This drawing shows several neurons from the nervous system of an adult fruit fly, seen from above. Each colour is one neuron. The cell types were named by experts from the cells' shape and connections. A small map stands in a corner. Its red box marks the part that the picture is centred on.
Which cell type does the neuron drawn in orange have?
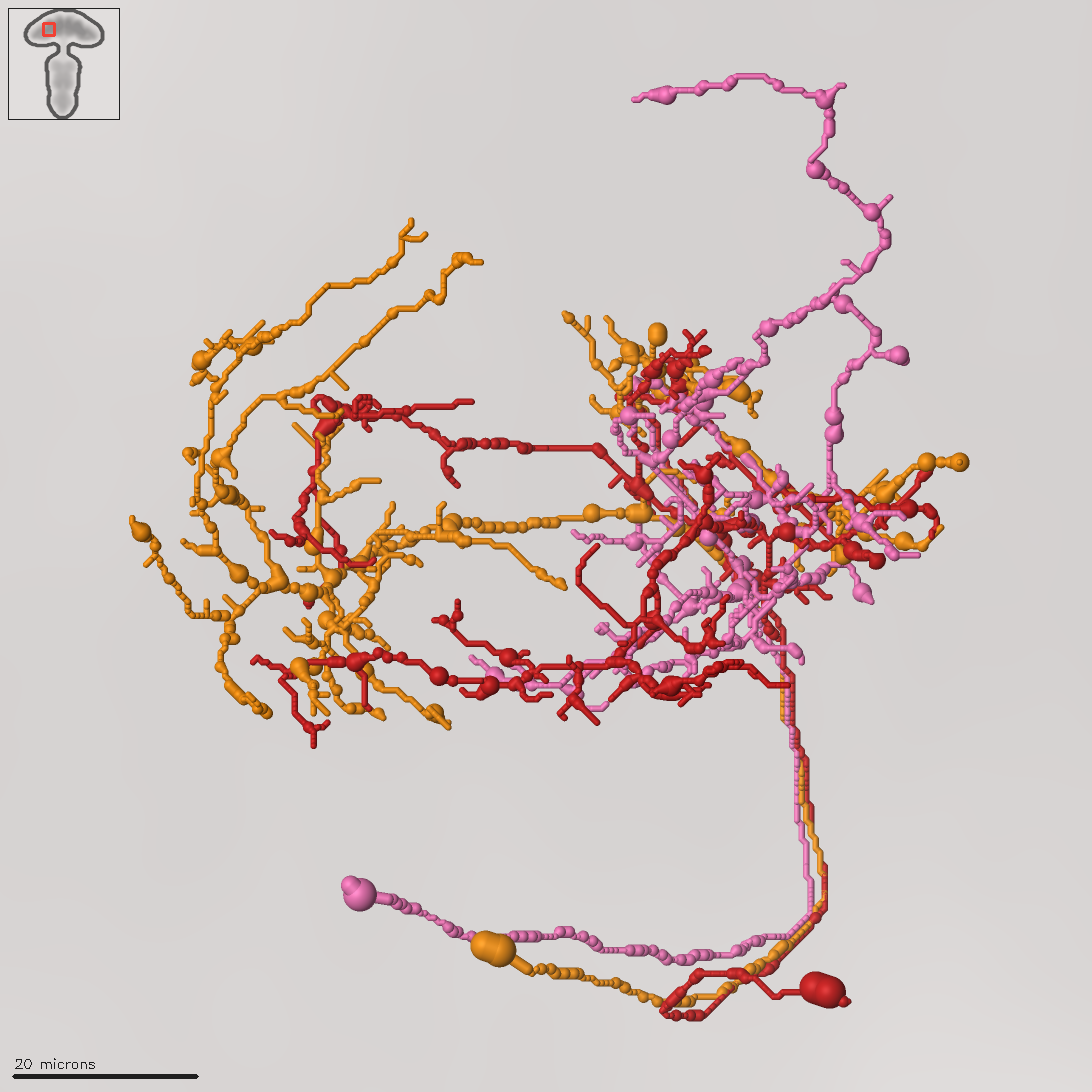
CB4117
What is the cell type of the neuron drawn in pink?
CB2185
